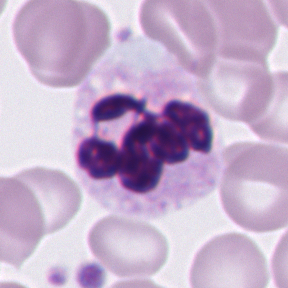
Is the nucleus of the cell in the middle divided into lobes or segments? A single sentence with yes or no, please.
Yes, the nucleus is formed of separate segments rather than one mass.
